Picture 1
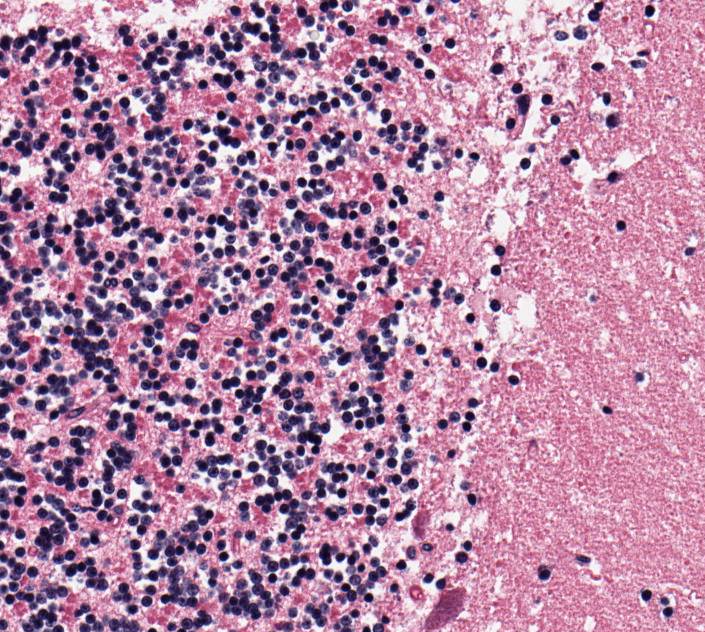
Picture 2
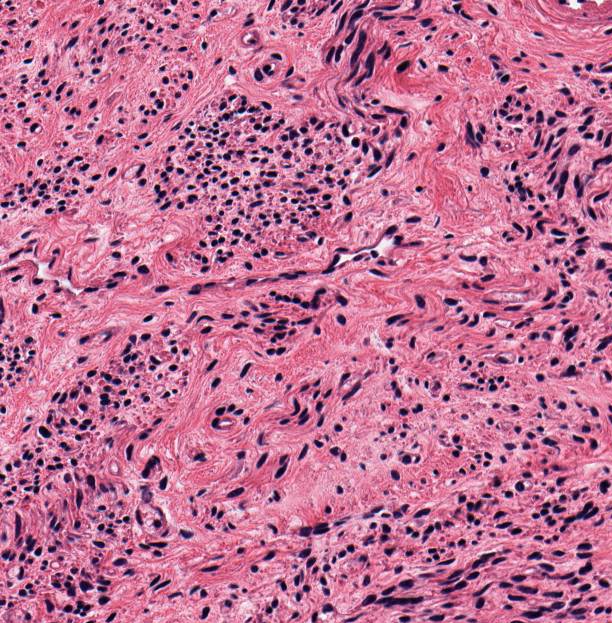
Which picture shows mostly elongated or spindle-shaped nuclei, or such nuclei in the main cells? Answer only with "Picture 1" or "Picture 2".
Picture 2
